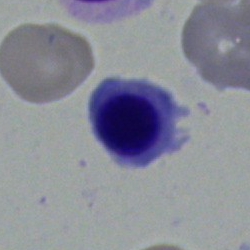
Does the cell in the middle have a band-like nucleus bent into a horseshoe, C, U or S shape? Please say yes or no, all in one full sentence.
No, the nucleus takes the form of a single compact round or oval mass.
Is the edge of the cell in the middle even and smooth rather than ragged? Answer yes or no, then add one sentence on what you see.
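No. The right edge of the cell has ragged, finger-like cytoplasmic projections.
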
